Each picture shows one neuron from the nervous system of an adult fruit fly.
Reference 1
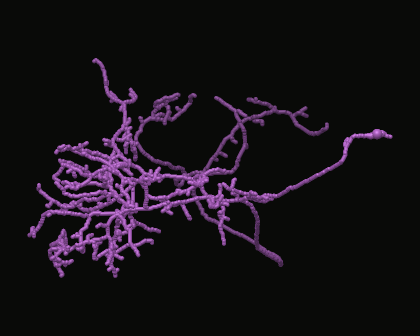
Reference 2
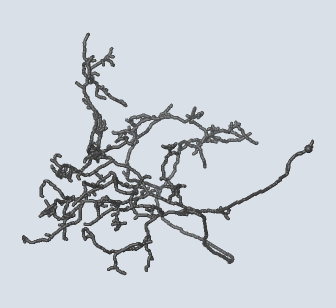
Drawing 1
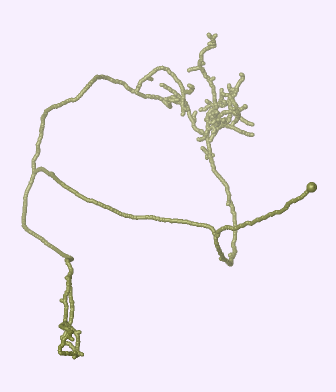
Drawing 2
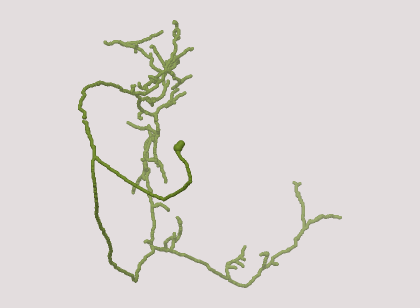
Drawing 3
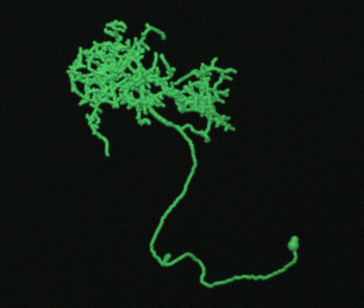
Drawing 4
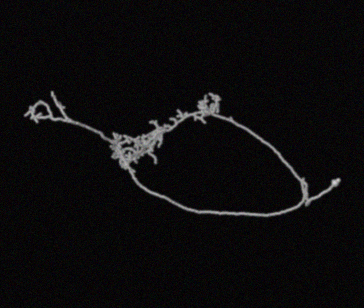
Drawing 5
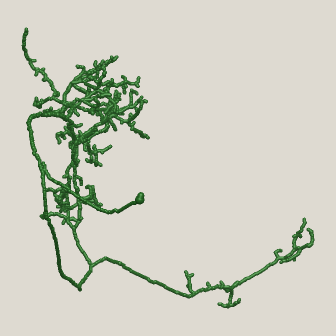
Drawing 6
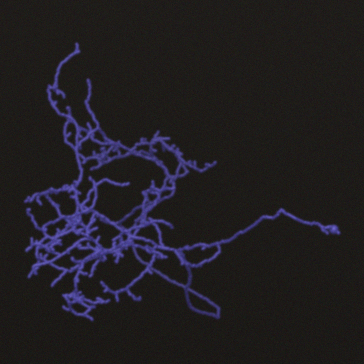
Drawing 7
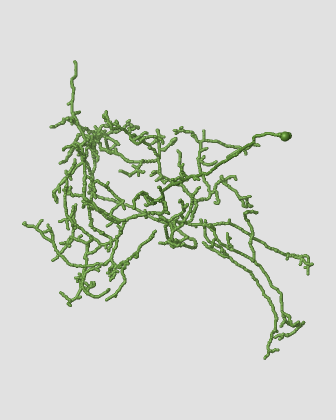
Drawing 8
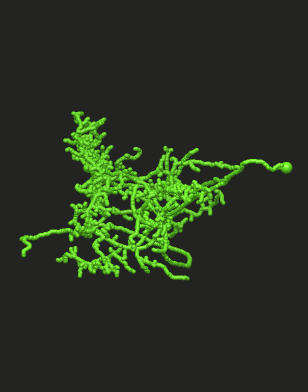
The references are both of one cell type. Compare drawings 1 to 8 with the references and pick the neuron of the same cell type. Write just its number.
6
